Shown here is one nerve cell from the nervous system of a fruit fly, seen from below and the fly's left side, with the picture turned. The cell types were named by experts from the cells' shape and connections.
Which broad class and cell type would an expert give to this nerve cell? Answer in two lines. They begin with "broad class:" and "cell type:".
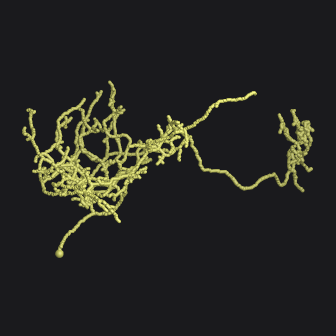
broad class: central-brain intrinsic neuron
cell type: SMP043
